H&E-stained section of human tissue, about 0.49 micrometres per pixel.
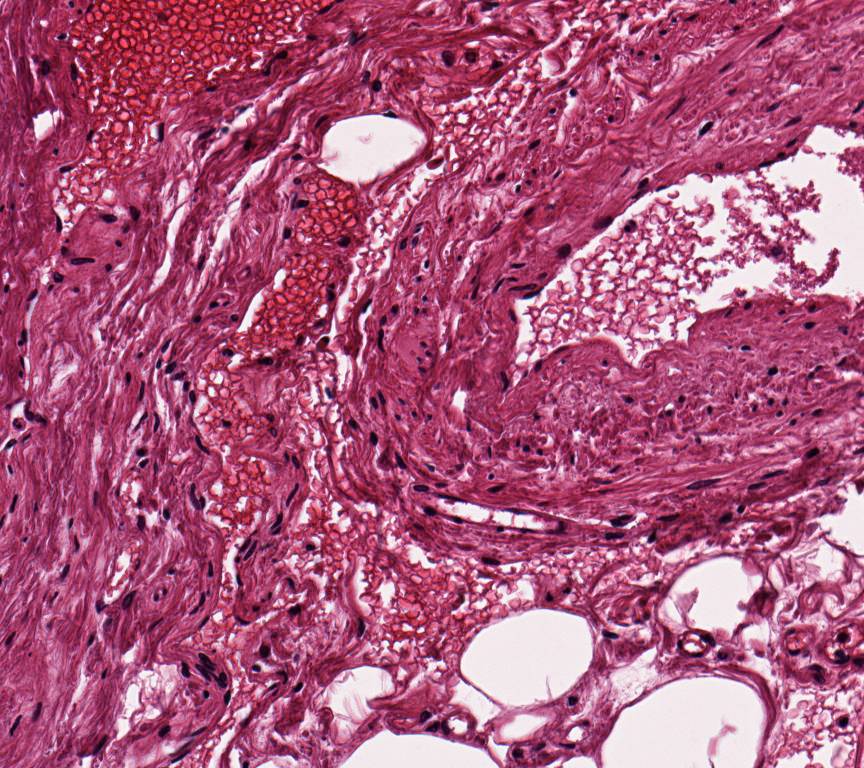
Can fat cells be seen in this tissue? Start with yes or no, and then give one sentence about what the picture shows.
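Yes. Adipocytes appear as round empty spaces along the bottom of the field.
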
